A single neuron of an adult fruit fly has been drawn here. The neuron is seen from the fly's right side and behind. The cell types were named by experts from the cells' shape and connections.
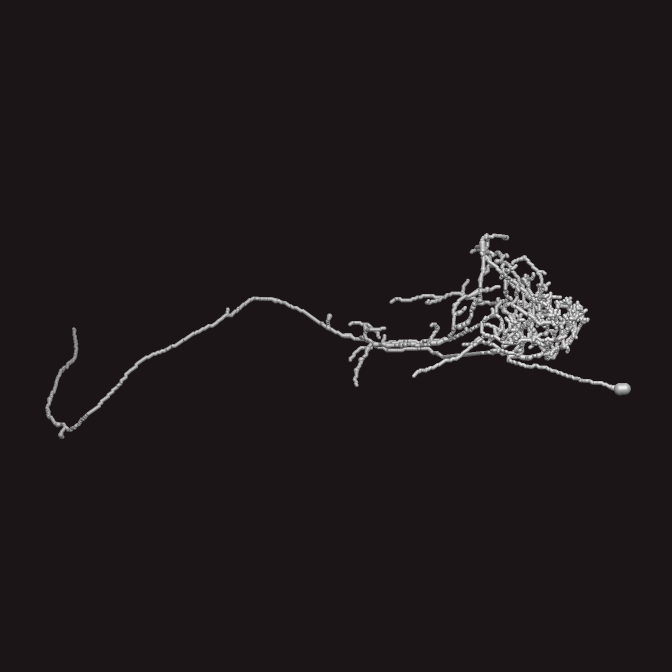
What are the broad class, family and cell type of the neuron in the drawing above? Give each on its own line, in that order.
central-brain intrinsic neuron
hemilineage AOTUv3_dorsal
AOTU008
